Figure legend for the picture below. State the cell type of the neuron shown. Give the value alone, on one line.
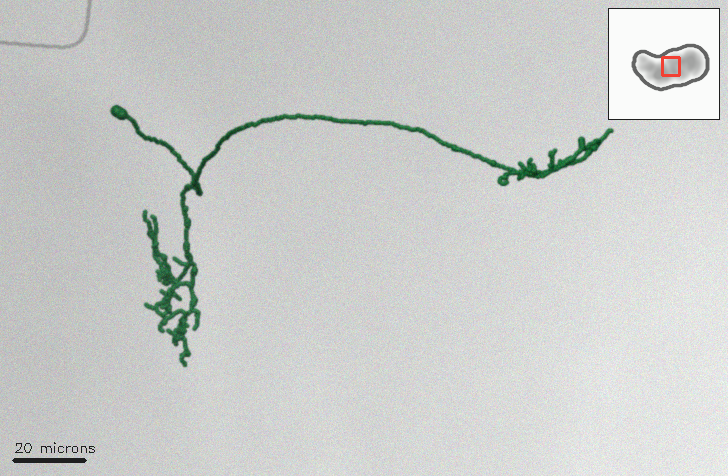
LC10c-1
